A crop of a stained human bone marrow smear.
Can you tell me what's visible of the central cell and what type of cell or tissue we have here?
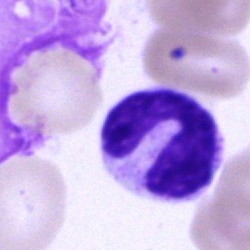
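Nucleus first: it is folded into a thick curved band wrapped around a deep, pale cleft. Direction of that cleft: it opens toward the lower left of the cell. Nucleoli: none can be seen. Cytoplasm: no vacuoles are present. This cell is a band neutrophil.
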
